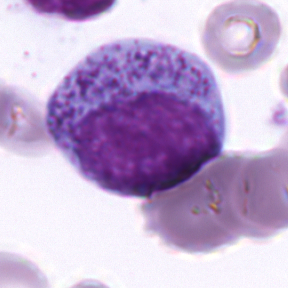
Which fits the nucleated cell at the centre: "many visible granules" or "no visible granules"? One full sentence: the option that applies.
The cytoplasm of this cell holds many visible granules.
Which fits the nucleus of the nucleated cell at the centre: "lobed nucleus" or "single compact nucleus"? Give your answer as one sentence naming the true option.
The nucleus is one round, oval or kidney-shaped compact mass, not lobed or folded.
